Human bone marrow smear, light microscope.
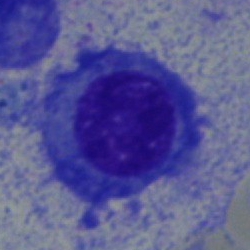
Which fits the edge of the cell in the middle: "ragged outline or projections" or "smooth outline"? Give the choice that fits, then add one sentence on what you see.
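Ragged outline or projections. The cell outline is irregular, with small blunt bulges along its edge.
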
